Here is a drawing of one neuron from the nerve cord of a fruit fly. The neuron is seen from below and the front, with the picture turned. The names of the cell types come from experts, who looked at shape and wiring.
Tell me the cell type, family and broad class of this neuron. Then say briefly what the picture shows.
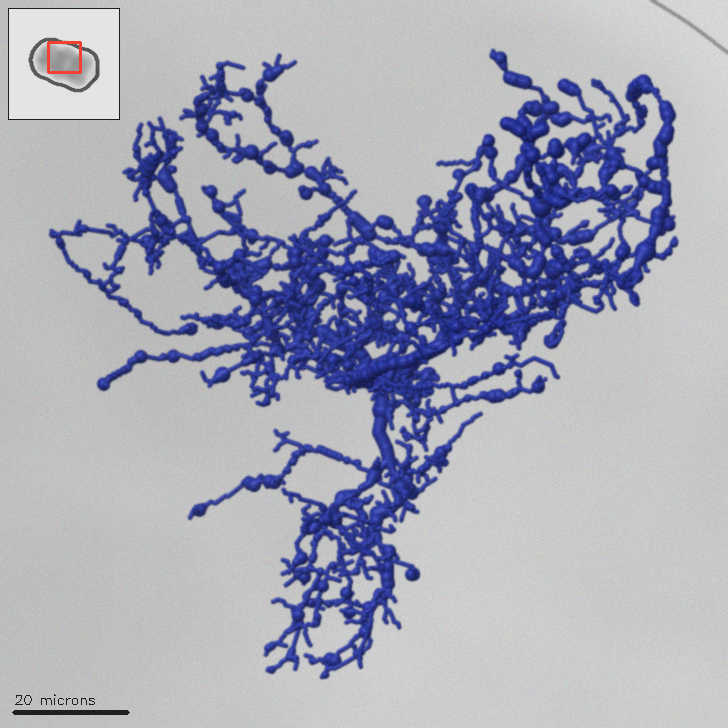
The cell type is IN03B032. The family is hemilineage 03B. Its broad class is nerve-cord intrinsic neuron. By the scale bar it is about 110 microns tall in this view. More than a hundred branch ends can be seen.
